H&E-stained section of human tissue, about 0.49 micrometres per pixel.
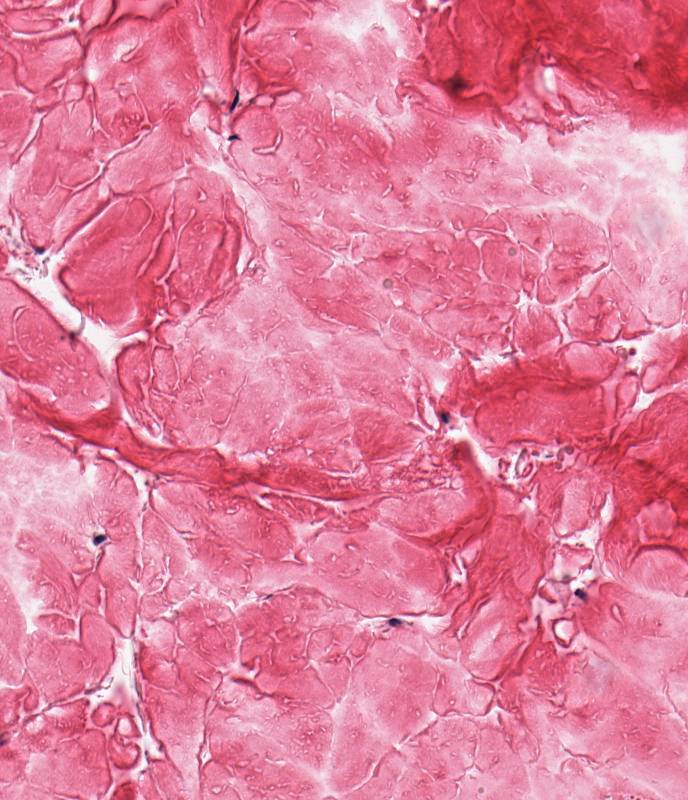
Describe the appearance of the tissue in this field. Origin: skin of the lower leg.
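Across the whole field you'll find pink eosinophilic material broken into irregular polygonal blocks, with thin pale clefts separating them. The nuclei are very sparse, small and dark, and they lie in those clefts between the blocks. Search anywhere you like and you won't find epithelium or glands. No fat cells are present in the field either.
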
